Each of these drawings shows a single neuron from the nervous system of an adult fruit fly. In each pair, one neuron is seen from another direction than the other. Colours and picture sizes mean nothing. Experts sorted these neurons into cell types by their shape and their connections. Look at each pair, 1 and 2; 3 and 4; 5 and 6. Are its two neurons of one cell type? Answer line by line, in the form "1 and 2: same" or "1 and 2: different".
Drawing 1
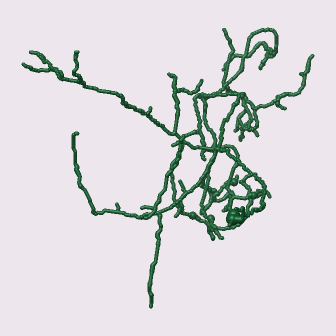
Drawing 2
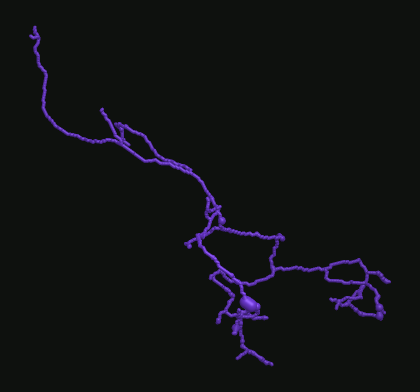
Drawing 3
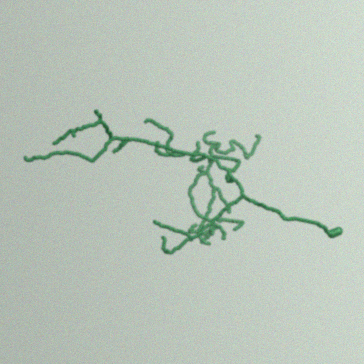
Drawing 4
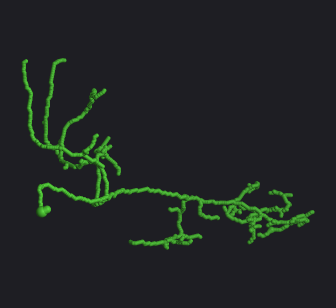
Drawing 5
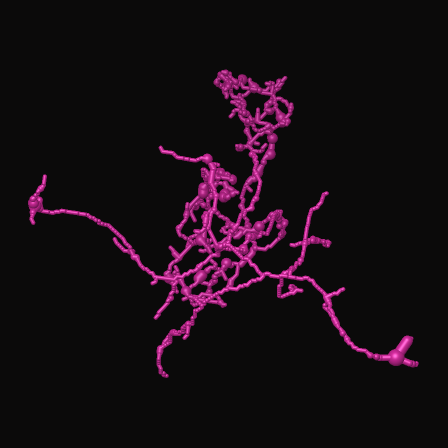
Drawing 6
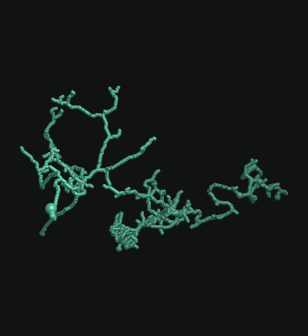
1 and 2: same
3 and 4: same
5 and 6: same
